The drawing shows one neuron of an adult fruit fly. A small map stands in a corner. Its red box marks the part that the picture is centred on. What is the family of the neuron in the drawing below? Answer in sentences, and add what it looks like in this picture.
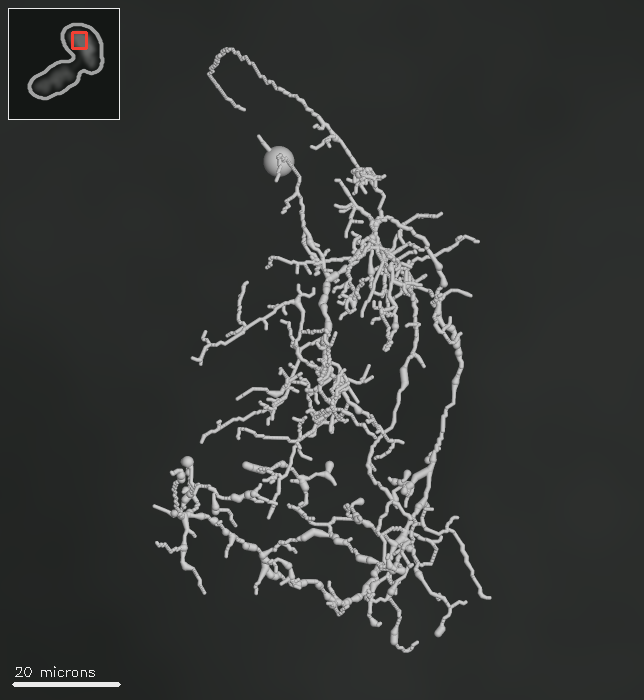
Its family is hemilineage SMPp&v1_posterior. Its broad class is central-brain intrinsic neuron. The cell body is at the top of the picture. From top to bottom in the picture it spans about 120 microns. The picture shows more than a hundred branch ends.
